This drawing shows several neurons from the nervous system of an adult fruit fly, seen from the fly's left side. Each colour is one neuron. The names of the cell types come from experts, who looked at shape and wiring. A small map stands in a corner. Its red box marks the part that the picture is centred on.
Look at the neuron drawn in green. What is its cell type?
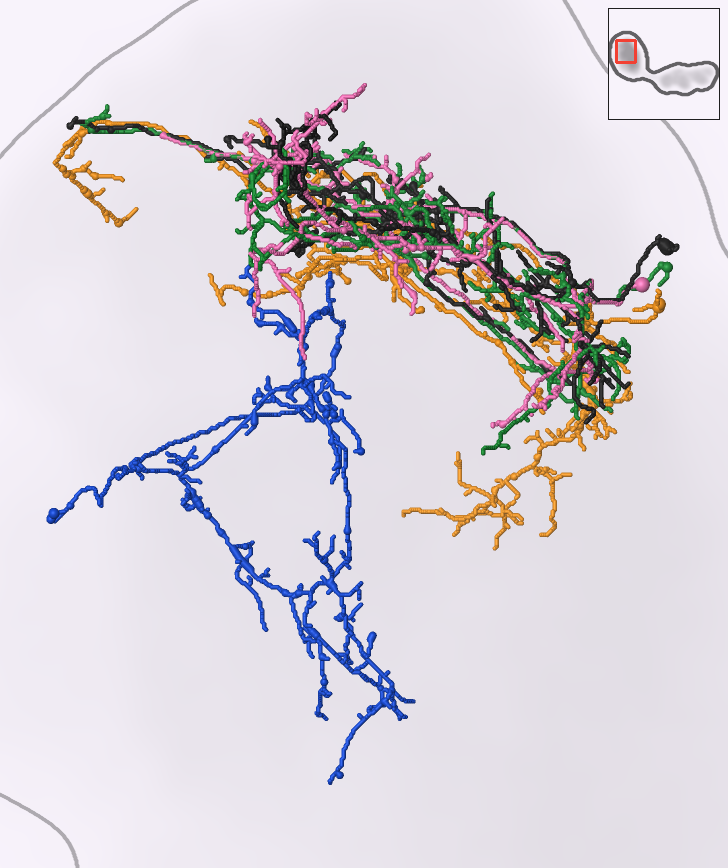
CB1403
